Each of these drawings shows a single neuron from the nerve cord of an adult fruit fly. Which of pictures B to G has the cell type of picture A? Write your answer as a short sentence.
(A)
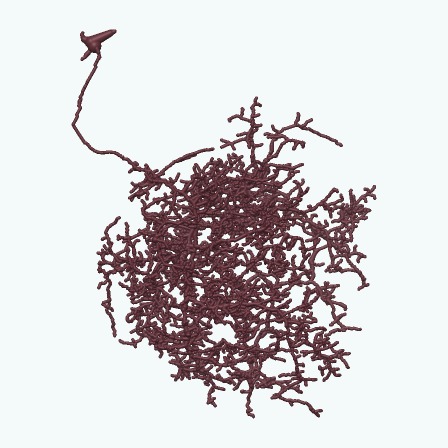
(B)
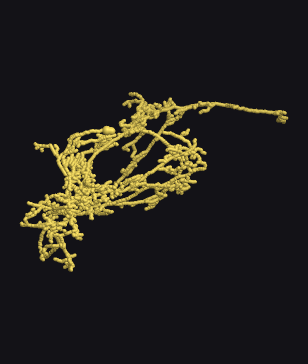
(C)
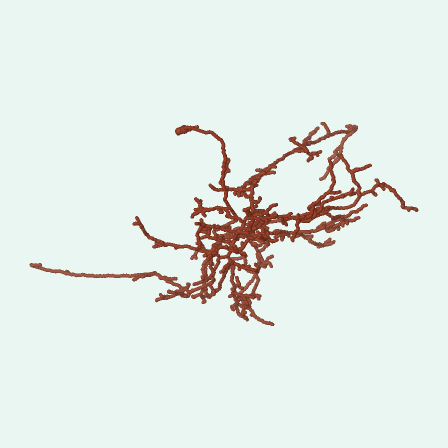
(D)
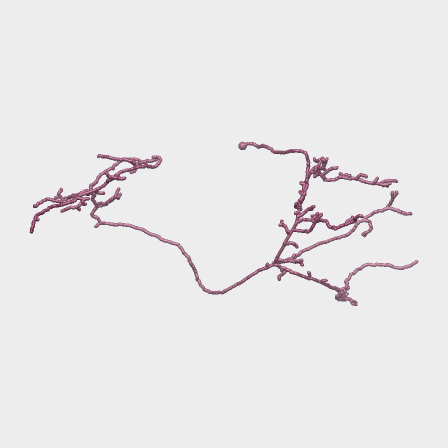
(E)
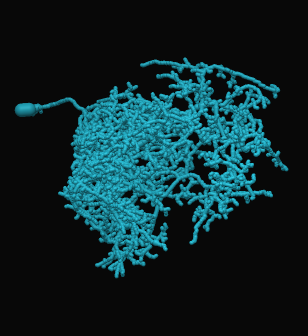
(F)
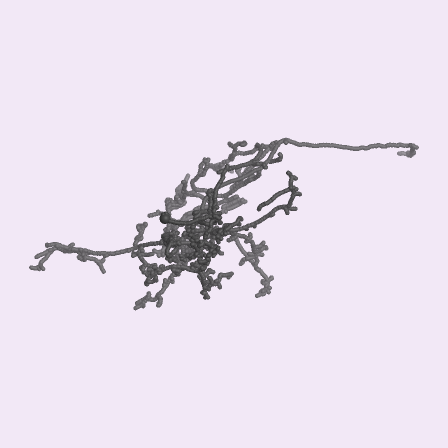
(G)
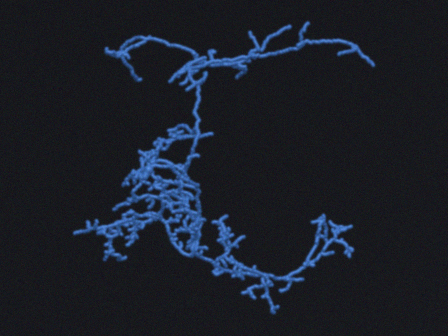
The neuron in picture E is of the same cell type.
